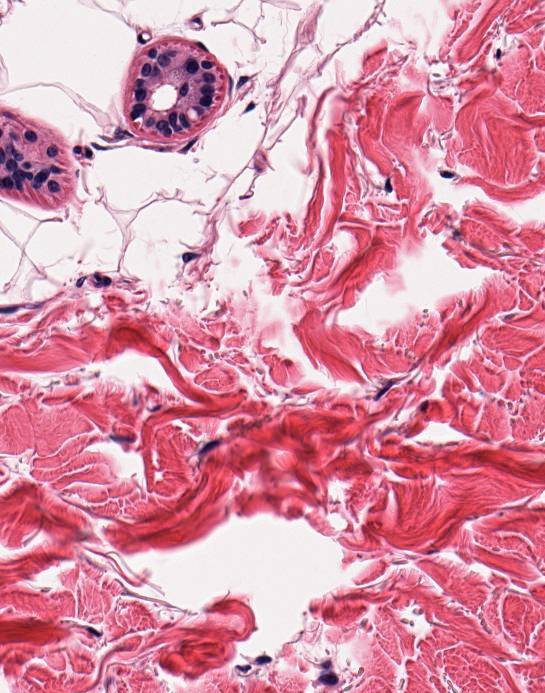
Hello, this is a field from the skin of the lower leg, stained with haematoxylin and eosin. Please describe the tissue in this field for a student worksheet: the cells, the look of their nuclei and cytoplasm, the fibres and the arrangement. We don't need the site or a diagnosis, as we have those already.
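Wavy collagen bundles run in many different directions, interlacing rather than lying parallel. Cells within this collagen are sparse, seen only as scattered thin, dark, spindle-shaped nuclei. The cells lining the duct have dark round nuclei and pink cytoplasm. A second duct-like epithelial profile is partly cut off at the left edge of the field.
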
